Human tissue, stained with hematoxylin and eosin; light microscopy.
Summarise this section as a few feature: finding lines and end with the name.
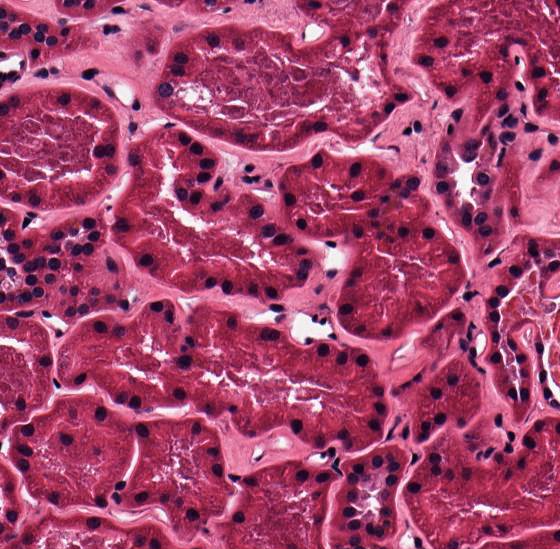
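Lining: single layer of cuboidal to low columnar epithelial cells
Cytoplasm: abundant, deeply eosinophilic and granular in most tubules
Nuclei: one per cell, round, dark, set toward the base
Right edge: smaller tubules, paler cytoplasm, more crowded nuclei
Name: renal cortex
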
